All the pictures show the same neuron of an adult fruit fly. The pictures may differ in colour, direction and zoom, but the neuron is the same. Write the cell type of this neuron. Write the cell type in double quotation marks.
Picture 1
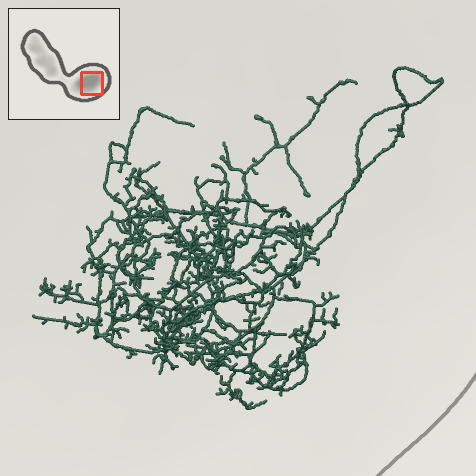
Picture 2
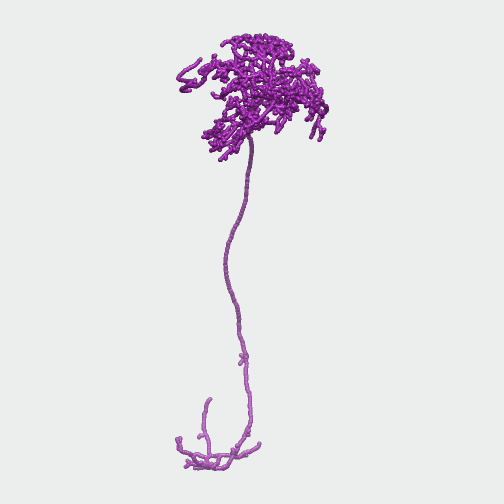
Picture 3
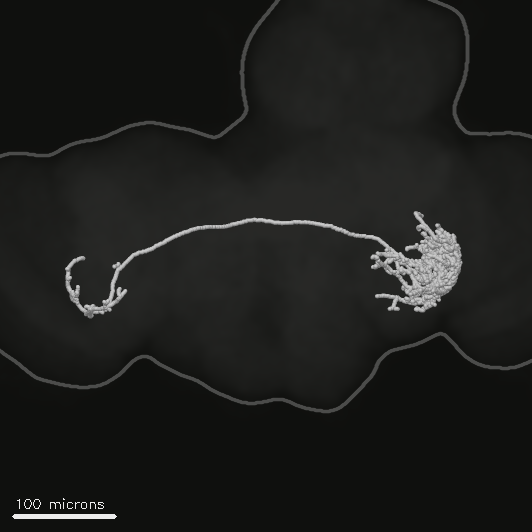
"AVLP111"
